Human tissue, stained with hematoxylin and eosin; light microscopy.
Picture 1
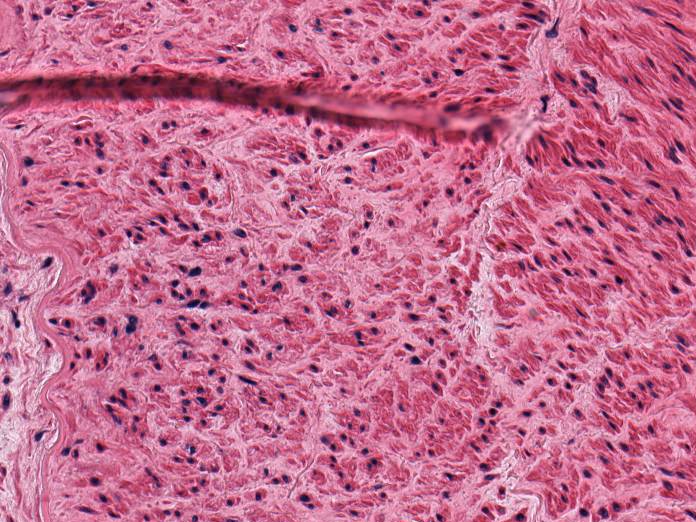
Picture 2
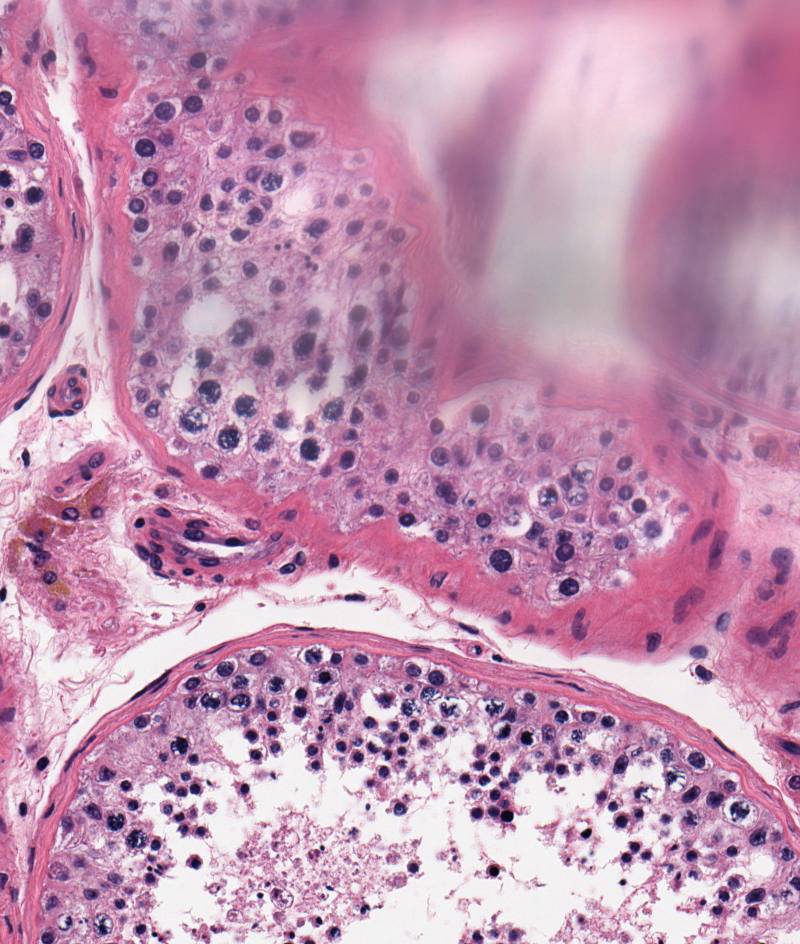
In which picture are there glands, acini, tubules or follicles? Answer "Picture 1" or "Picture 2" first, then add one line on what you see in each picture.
Picture 2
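What picture 1 shows: No epithelium or glands are present anywhere in the field.
What picture 2 shows: Each tubule is lined by several layers of rounded cells rather than by a single cell layer.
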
